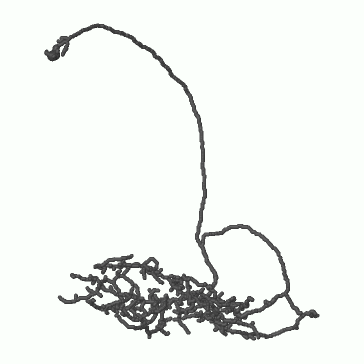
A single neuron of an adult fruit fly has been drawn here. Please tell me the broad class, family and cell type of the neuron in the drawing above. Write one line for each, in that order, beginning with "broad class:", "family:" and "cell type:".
broad class: central-brain intrinsic neuron
family: hemilineage WEDd1
cell type: SAD001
